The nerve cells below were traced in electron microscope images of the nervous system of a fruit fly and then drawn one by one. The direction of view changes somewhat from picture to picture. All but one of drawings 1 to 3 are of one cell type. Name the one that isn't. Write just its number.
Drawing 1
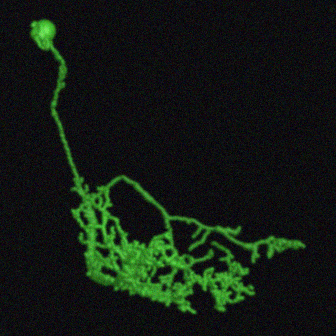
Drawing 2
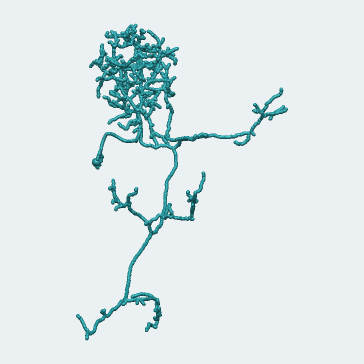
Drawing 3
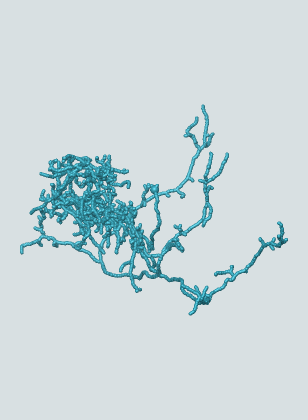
1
